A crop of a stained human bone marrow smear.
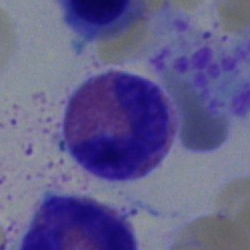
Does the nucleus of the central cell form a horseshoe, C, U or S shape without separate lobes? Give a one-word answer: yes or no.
Yes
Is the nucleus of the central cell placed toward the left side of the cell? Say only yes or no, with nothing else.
No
